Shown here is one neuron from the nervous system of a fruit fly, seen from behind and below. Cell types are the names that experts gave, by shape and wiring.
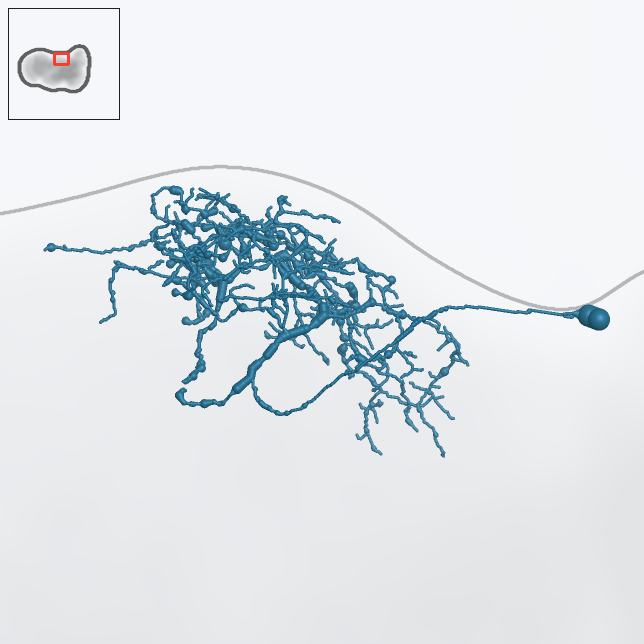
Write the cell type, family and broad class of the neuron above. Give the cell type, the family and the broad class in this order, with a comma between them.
SLP252_b, hemilineage SLPpl1, central-brain intrinsic neuron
